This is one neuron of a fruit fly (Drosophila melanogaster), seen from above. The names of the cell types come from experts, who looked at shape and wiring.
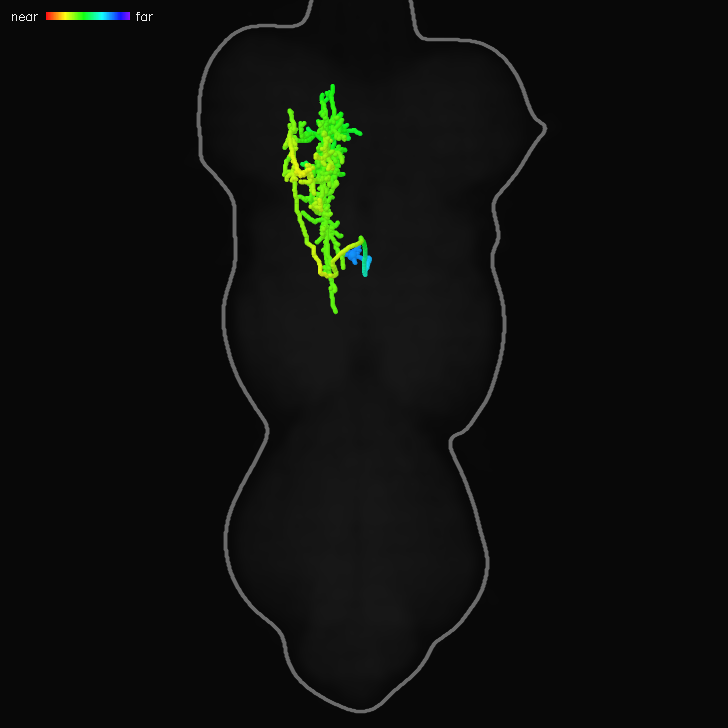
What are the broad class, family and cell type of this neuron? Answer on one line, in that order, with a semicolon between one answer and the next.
nerve-cord intrinsic neuron; hemilineage 02A; IN02A021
